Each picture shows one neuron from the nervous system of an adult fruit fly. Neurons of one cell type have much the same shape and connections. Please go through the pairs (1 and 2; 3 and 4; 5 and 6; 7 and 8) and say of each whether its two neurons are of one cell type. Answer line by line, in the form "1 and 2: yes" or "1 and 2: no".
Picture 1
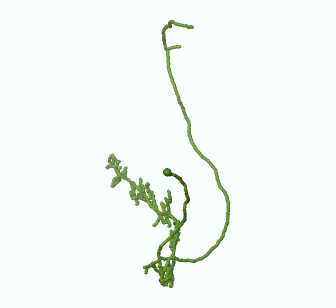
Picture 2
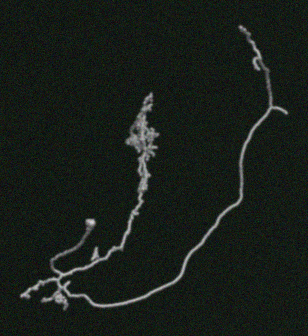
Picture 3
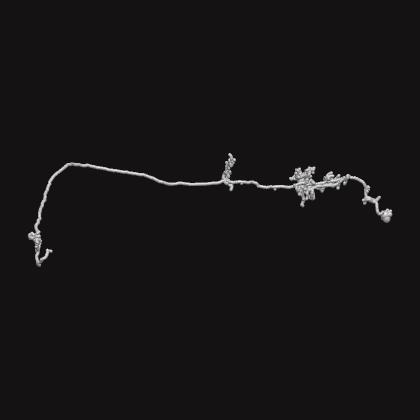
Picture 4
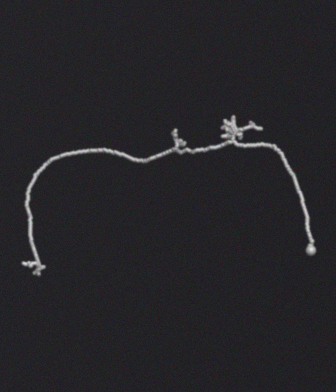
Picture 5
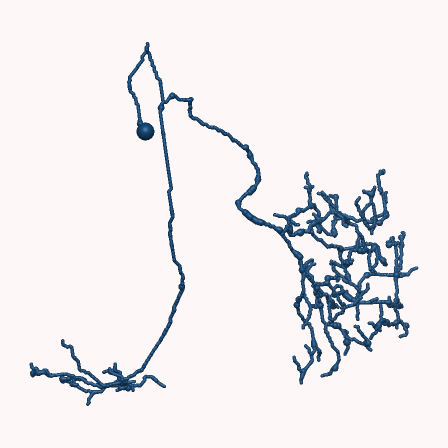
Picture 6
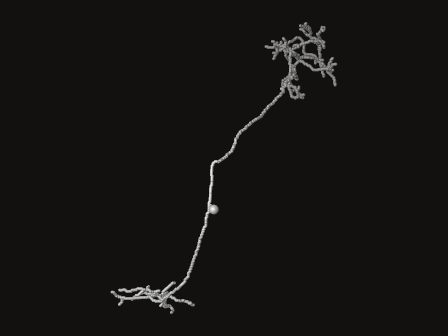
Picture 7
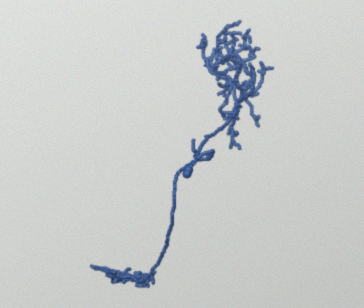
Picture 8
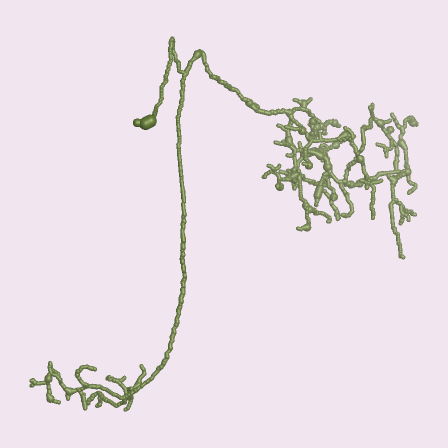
1 and 2: yes
3 and 4: yes
5 and 6: yes
7 and 8: yes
